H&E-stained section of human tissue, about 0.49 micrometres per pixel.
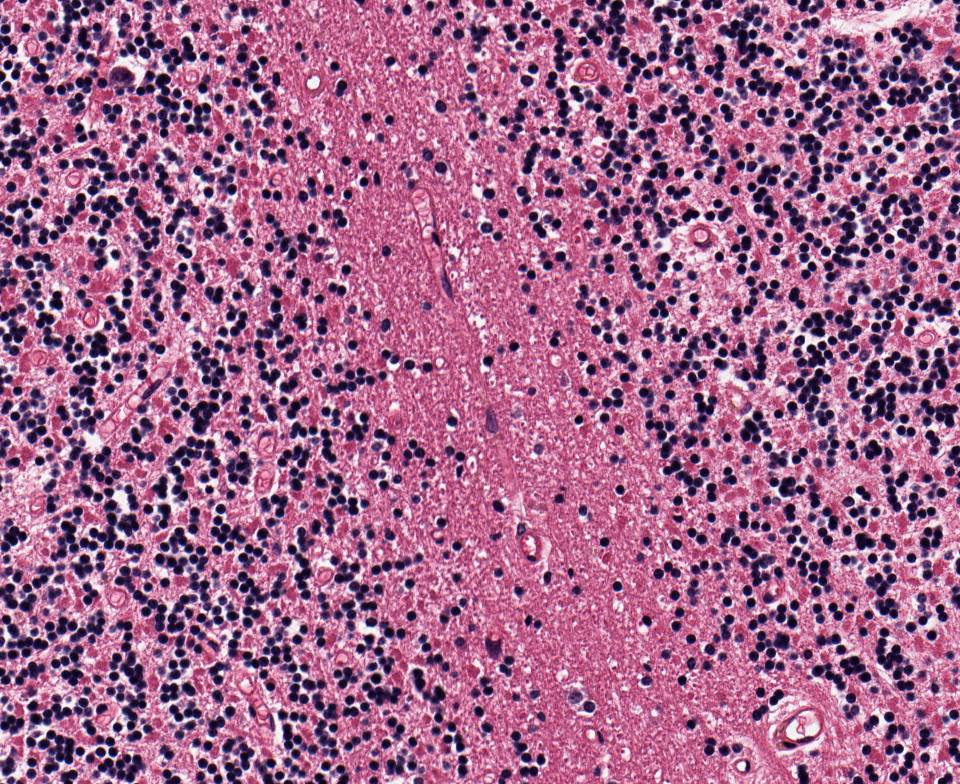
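cerebellum, haematoxylin and eosin. Flanking zones are crowded with small round dark purple nuclei with very little visible cytoplasm. The pale central band has only sparse small round nuclei. A thin vessel runs lengthwise in its upper middle.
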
